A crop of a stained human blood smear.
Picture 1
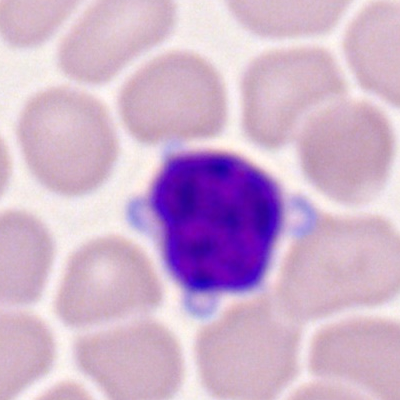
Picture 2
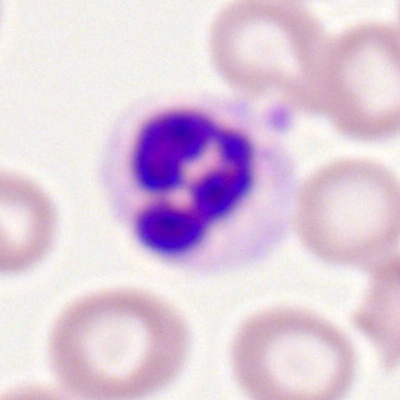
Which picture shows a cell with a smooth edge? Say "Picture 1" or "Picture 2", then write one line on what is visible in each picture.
Picture 2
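What picture 1 shows: Small pale-blue rounded knobs project from the cell edge on the left, right and bottom.
What picture 2 shows: The cell has a roughly round, smooth outline.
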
